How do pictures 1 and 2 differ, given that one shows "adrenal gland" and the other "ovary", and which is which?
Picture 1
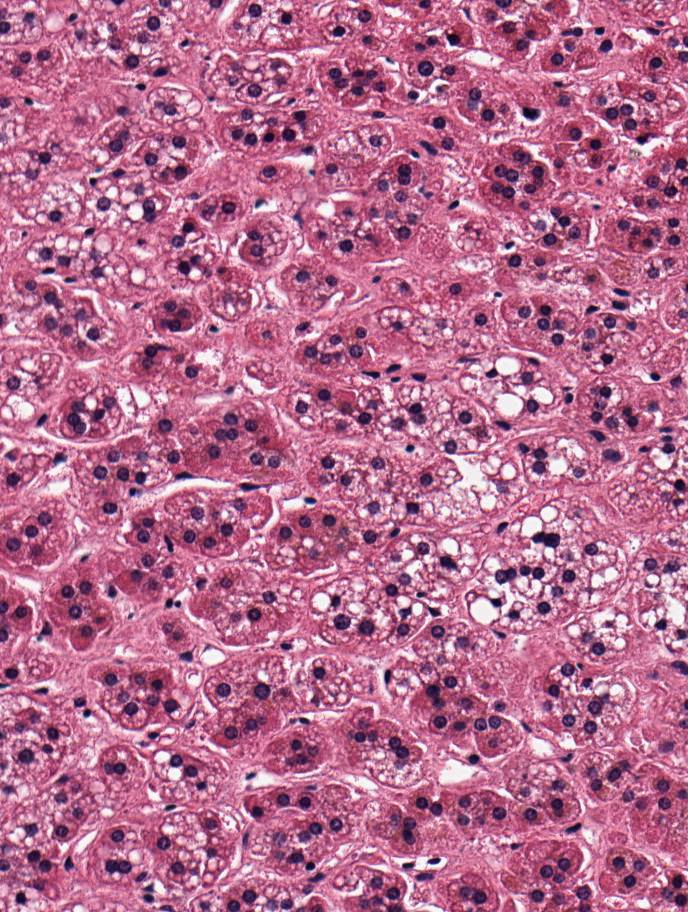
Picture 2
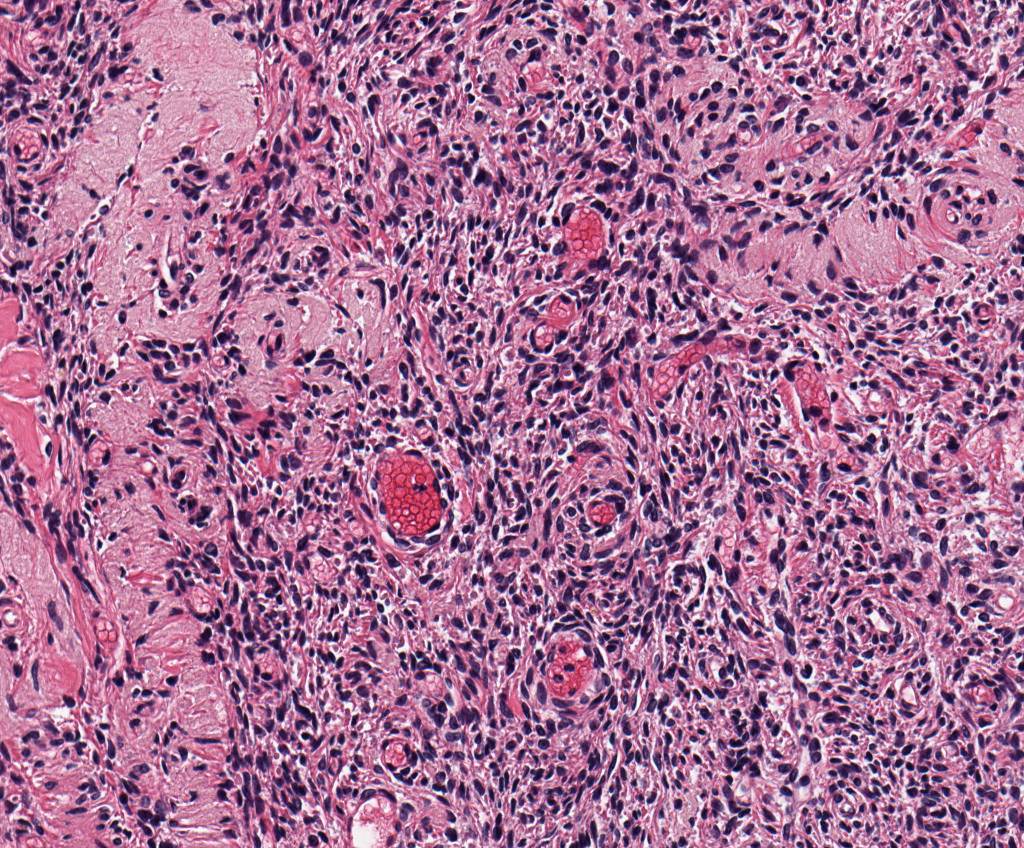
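Oh, the first one's adrenal gland and the second's ovary. In the adrenal gland picture, lots of cells are filled with small clear vacuoles, the palest gathered at right-centre, while others have dense pink cytoplasm with few or none, and the thin septa between nests carry small elongated dark nuclei. The ovary picture is a crowded sheet of spindle-to-oval cells, mostly in the centre and right, with dark elongated to oval nuclei and scant cytoplasm. Small round vessels packed with red blood cells are scattered through it, and the spindle cells wrap around them in concentric layers, best seen in the centre and right half.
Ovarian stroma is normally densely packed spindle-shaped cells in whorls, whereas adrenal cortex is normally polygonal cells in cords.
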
